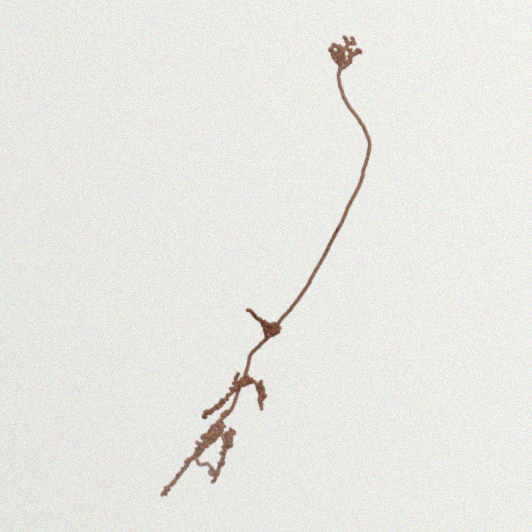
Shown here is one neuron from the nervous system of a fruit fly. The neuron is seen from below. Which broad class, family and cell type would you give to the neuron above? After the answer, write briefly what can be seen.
This is an ascending neuron. Its family is hemilineage 08B. The cell type is AN08B018. In this view it is taller than it is wide.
